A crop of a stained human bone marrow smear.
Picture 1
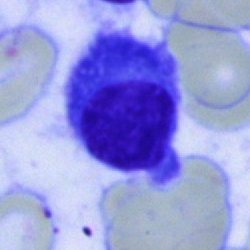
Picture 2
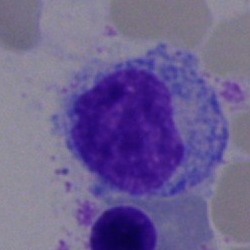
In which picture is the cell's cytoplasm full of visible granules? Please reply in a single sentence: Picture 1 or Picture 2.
What picture 2 shows is a cell with many visible granules in its cytoplasm.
